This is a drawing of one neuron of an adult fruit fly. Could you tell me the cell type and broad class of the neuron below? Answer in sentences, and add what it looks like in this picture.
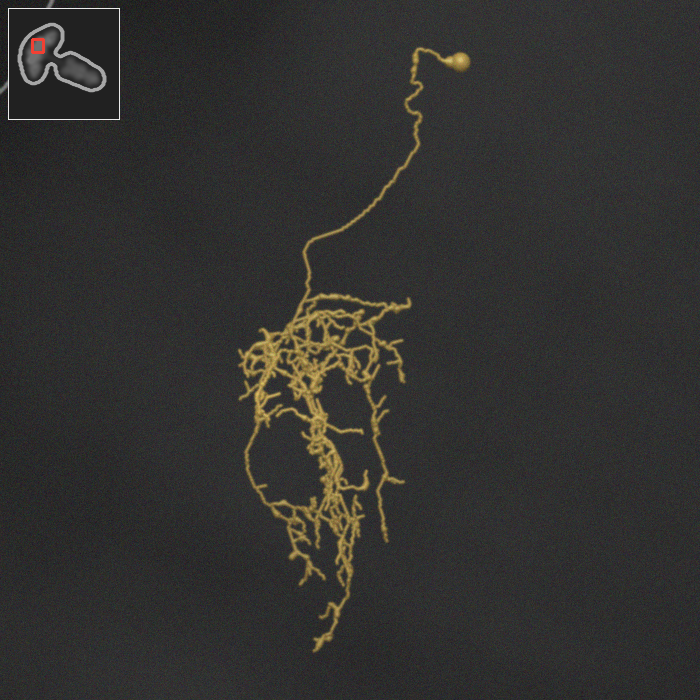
The cell type is GNG566. This is a central-brain intrinsic neuron. It is in the brain and does not reach the nerve cord. Dozens of branch ends can be seen.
